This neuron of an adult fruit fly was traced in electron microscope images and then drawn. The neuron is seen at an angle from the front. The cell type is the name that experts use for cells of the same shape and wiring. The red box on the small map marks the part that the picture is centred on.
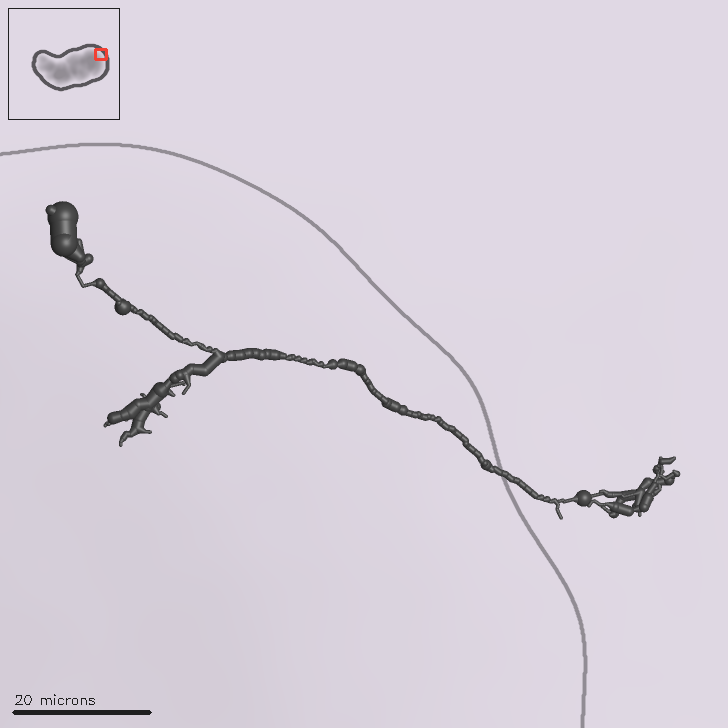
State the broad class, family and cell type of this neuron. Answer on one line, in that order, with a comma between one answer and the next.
optic-lobe intrinsic neuron, T, T1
